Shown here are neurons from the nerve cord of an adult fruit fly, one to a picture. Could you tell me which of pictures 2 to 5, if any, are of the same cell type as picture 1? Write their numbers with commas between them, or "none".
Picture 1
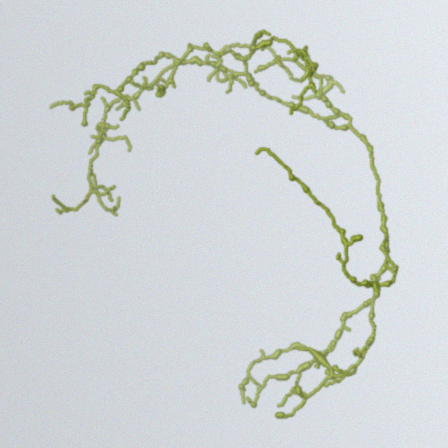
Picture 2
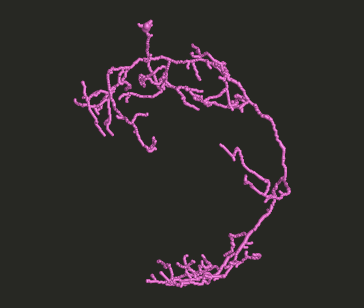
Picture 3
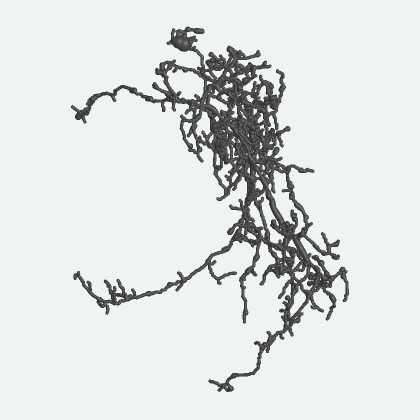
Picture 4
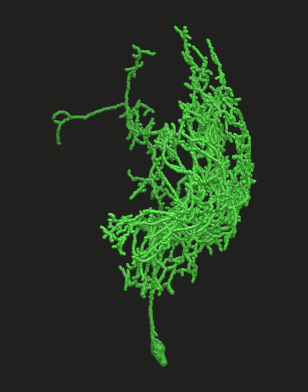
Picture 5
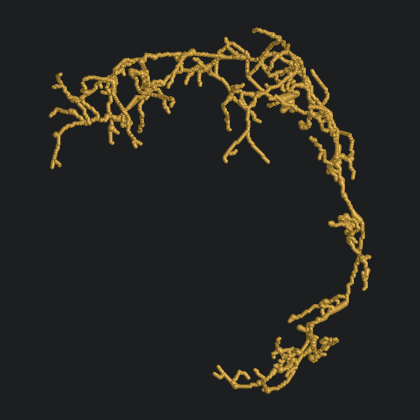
2, 5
